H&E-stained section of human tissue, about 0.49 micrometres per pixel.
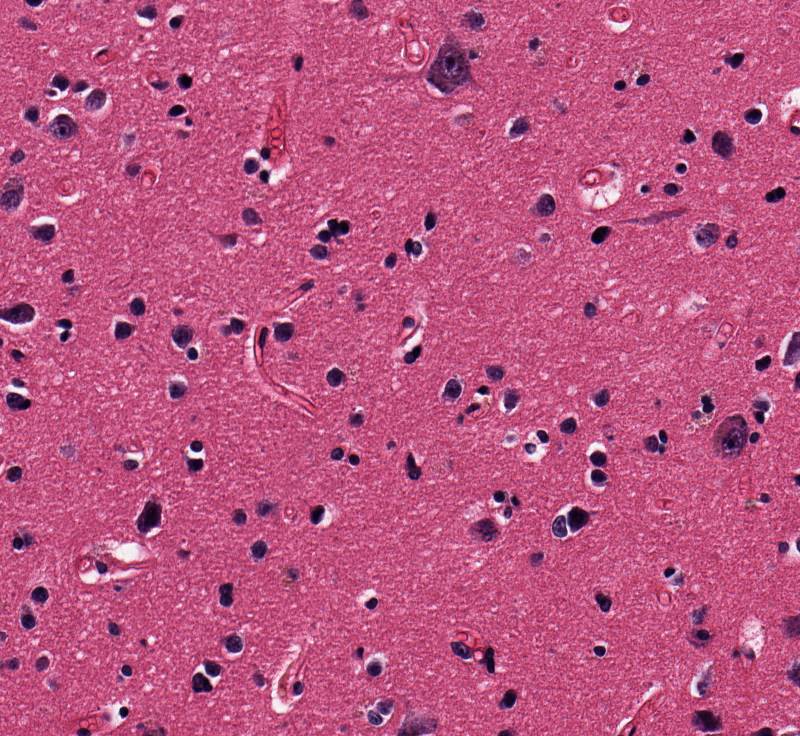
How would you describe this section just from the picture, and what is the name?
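An evenly pink, granular background, finely stippled with tiny pale dots, fills the field. Nuclei lie scattered singly, forming no organized units. Most cells are small, with round, dark, dense nuclei and little visible cytoplasm. Large neurons at top centre and right middle have purple cytoplasm and a round nucleus with a prominent nucleolus. This is cerebral cortex.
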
